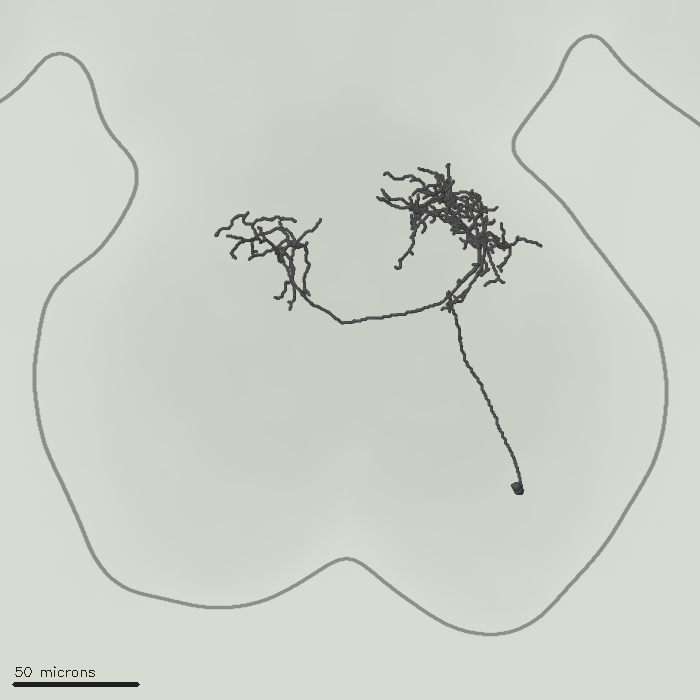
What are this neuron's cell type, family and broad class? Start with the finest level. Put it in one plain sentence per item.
Type IN07B084 of hemilineage 07B, a nerve-cord intrinsic neuron.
